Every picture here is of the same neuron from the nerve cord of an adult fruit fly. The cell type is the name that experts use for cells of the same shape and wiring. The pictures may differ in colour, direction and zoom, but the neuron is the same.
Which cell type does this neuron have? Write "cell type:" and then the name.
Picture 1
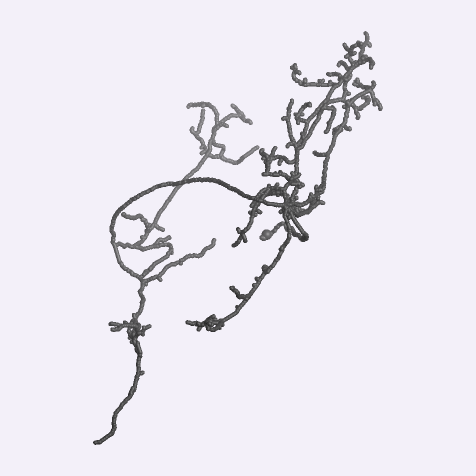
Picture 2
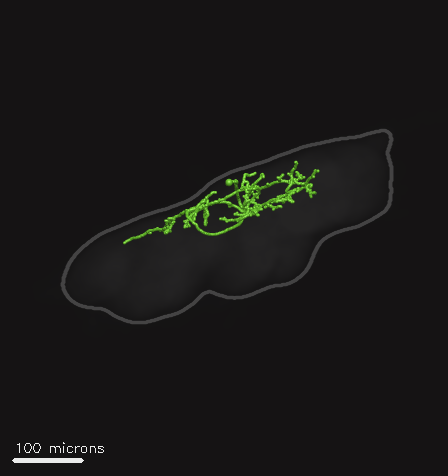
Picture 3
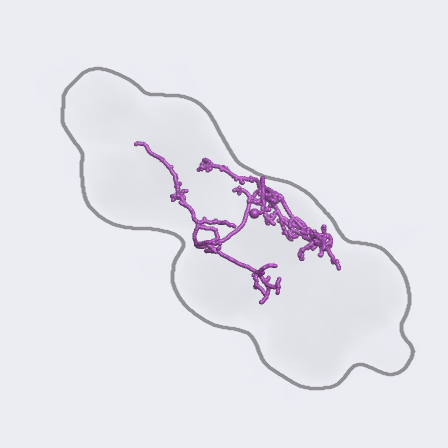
cell type: IN19B055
